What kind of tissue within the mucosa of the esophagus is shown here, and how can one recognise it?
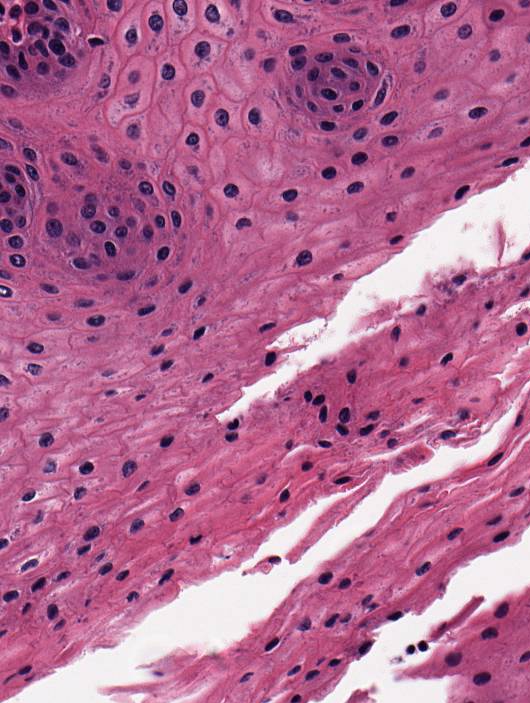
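Stratified squamous nonkeratinized epithelium occupies the field, deep layers at upper left, flattened surface layers lower right. At upper left, small crowded dark-nucleated cells form rounded nests amid larger paler cells; in the upper half, polygonal cells have pale pink cytoplasm and distinct borders. Flattened superficial cells still contain dark nuclei.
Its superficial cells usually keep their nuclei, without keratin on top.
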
